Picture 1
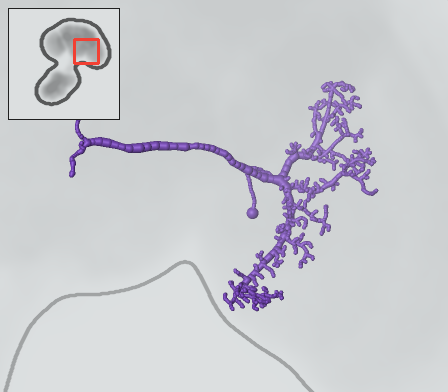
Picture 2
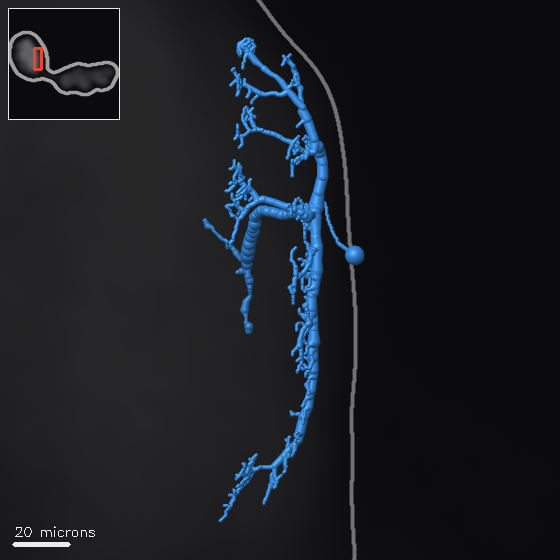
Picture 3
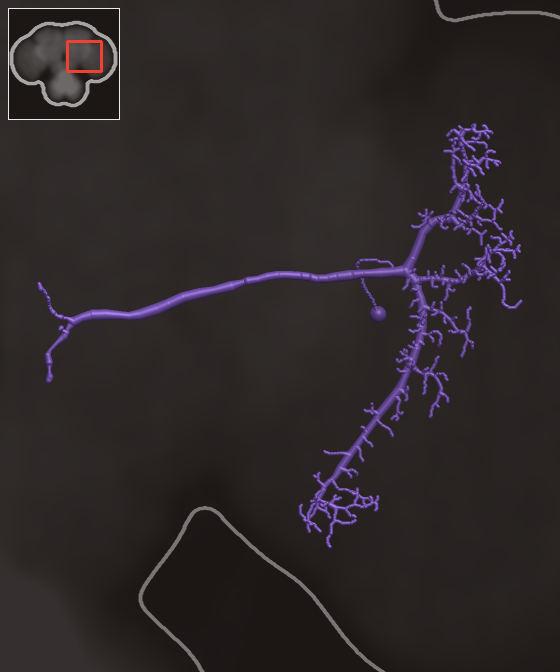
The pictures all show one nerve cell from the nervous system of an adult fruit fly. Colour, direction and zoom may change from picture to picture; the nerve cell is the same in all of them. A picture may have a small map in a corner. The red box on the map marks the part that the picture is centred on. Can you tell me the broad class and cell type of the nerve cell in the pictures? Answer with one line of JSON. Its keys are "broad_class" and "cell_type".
{"broad_class": "visual projection neuron", "cell_type": "VS"}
